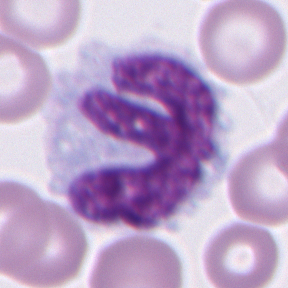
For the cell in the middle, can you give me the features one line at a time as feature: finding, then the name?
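Cytoplasm colour: very pale lilac-grey.
Cytoplasm spread: now, the widest rim lies to the left of the nucleus.
Granules: looking closely, I find no large orange or dark ones in the cytoplasm.
Outline: irregular and faintly frayed, rather than smoothly round.
Name: monocyte.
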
